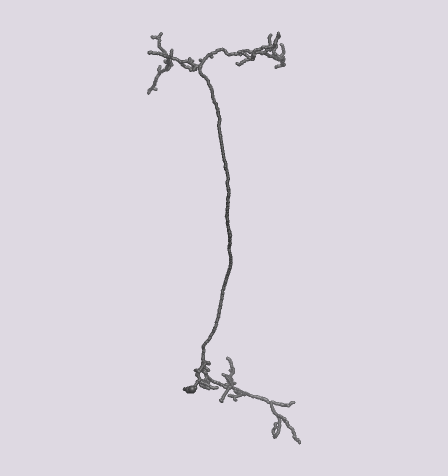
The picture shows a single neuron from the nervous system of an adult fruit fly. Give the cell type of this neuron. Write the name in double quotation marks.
"SMP739"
